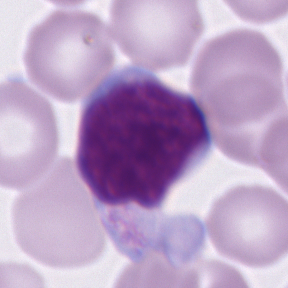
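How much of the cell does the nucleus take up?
Most of it.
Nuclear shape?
A single rounded-angular mass, no lobes.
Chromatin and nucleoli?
Chromatin dark purple, coarsely clumped; no nucleoli visible.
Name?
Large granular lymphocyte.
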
